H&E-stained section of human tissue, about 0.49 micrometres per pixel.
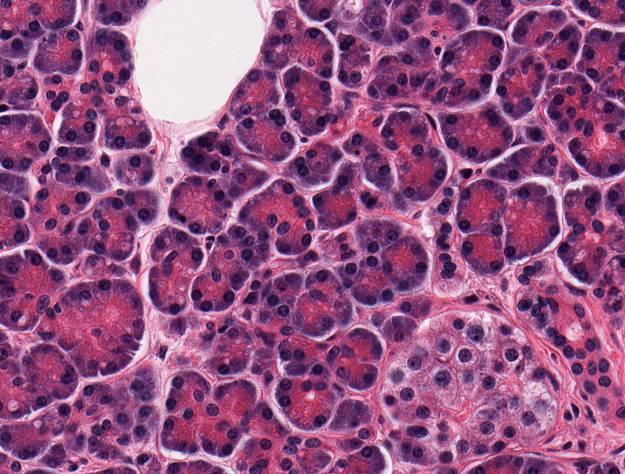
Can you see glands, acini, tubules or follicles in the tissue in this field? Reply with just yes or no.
Yes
